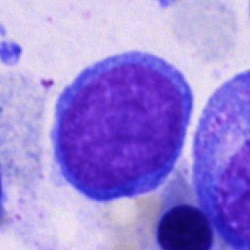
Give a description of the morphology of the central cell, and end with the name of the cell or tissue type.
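Checking the cytoplasm point by point: it forms only a thin rim around the nucleus, it is stained deep blue, and it shows neither granules nor vacuoles. The cell is a blast.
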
